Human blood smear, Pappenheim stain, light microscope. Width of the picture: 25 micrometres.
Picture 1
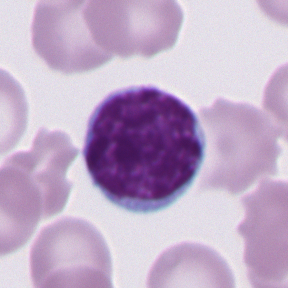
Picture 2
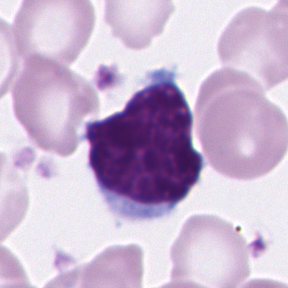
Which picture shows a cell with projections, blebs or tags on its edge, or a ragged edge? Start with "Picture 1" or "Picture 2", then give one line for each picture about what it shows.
Picture 2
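In picture 1: The cell's outline is smooth and round, with no projections from the surface.
In picture 2: A fine, wispy blue fringe projects from the top edge of the cell.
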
